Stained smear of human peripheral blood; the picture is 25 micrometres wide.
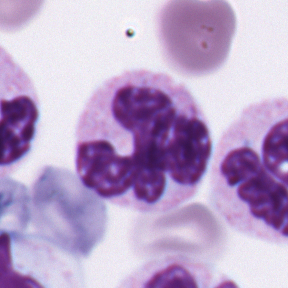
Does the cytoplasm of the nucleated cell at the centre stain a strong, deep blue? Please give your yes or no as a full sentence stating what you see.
No, this cell's cytoplasm lacks blue and grey, being pink, salmon or nearly colourless.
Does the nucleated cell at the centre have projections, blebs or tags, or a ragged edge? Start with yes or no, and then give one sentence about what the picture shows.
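No. The cell outline is round and smooth.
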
